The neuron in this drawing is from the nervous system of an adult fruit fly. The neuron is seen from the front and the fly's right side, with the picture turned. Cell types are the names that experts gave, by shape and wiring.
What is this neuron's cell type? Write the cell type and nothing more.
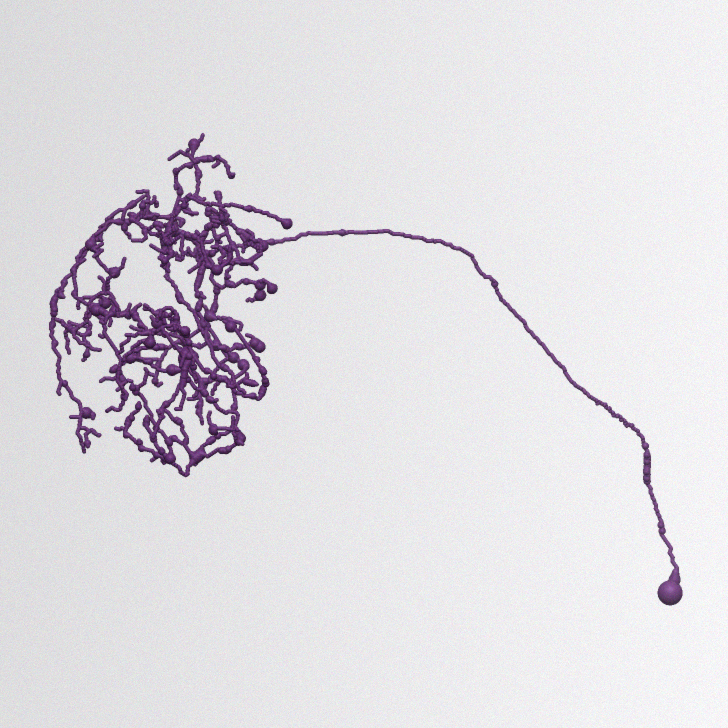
AVLP549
